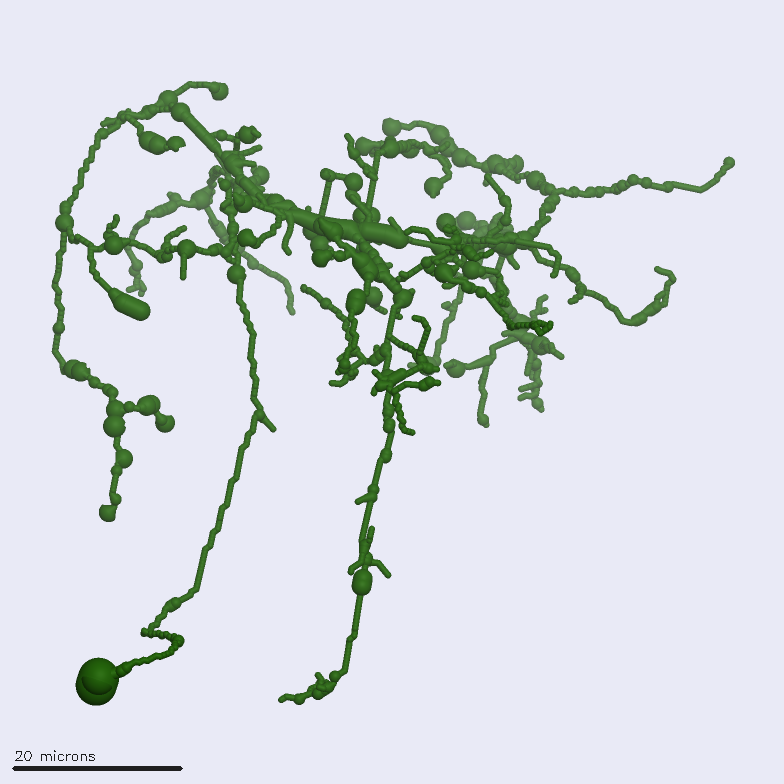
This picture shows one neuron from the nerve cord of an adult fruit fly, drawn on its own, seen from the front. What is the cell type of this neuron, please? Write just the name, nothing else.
IN08A029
